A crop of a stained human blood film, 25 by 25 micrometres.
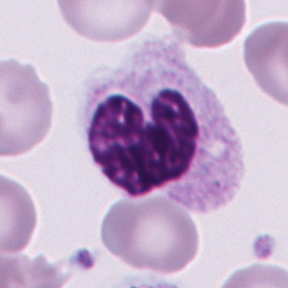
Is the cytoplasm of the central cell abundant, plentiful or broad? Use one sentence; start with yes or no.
Yes, the cell has plenty of cytoplasm around its nucleus.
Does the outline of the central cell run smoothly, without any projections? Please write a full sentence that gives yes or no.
No, there is a ragged or frayed outline, or projections, blebs or tags, on this cell.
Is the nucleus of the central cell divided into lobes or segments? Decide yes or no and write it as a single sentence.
Yes, the nucleus of this cell is divided into two or more lobes.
